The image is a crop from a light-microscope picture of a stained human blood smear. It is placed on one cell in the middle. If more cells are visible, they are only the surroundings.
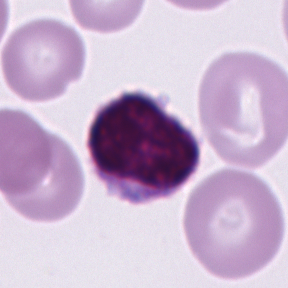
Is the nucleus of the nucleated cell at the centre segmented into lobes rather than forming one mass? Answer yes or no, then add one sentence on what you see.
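No. The nucleus is a single oval mass without lobes or indentation.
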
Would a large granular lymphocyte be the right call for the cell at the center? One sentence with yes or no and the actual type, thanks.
No, the one in the center is not a large granular lymphocyte; it is a typical lymphocyte.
